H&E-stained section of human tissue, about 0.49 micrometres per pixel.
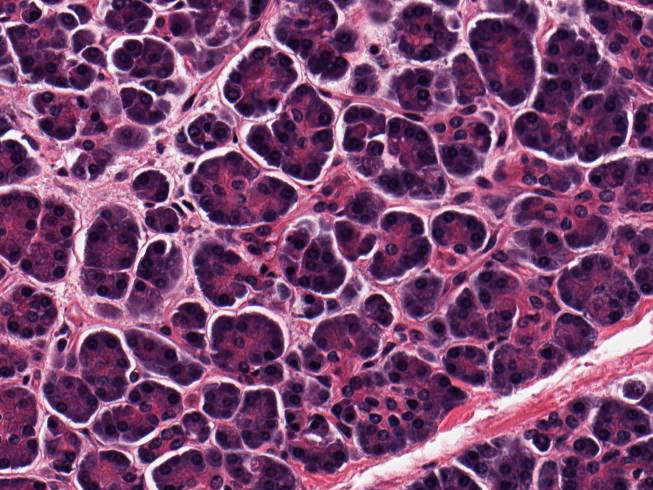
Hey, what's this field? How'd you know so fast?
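What I'm looking at is mainly exocrine pancreas. The acinar cells have round dark nuclei set toward the outer, basal edge of each acinus.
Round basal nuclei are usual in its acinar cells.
And I find no pale, foamy mucous cells among the acini.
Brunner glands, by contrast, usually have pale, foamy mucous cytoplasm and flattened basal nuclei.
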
